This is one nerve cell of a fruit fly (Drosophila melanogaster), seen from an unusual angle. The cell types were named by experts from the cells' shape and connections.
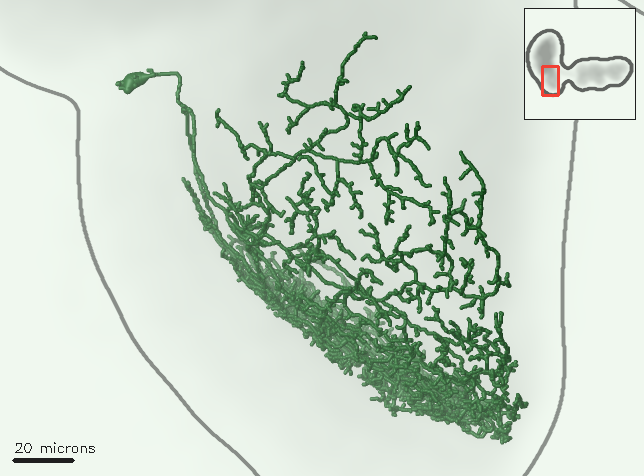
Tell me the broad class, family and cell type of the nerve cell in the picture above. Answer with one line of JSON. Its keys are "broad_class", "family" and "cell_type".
{"broad_class": "optic-lobe intrinsic neuron", "family": "Cm", "cell_type": "Cm29"}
